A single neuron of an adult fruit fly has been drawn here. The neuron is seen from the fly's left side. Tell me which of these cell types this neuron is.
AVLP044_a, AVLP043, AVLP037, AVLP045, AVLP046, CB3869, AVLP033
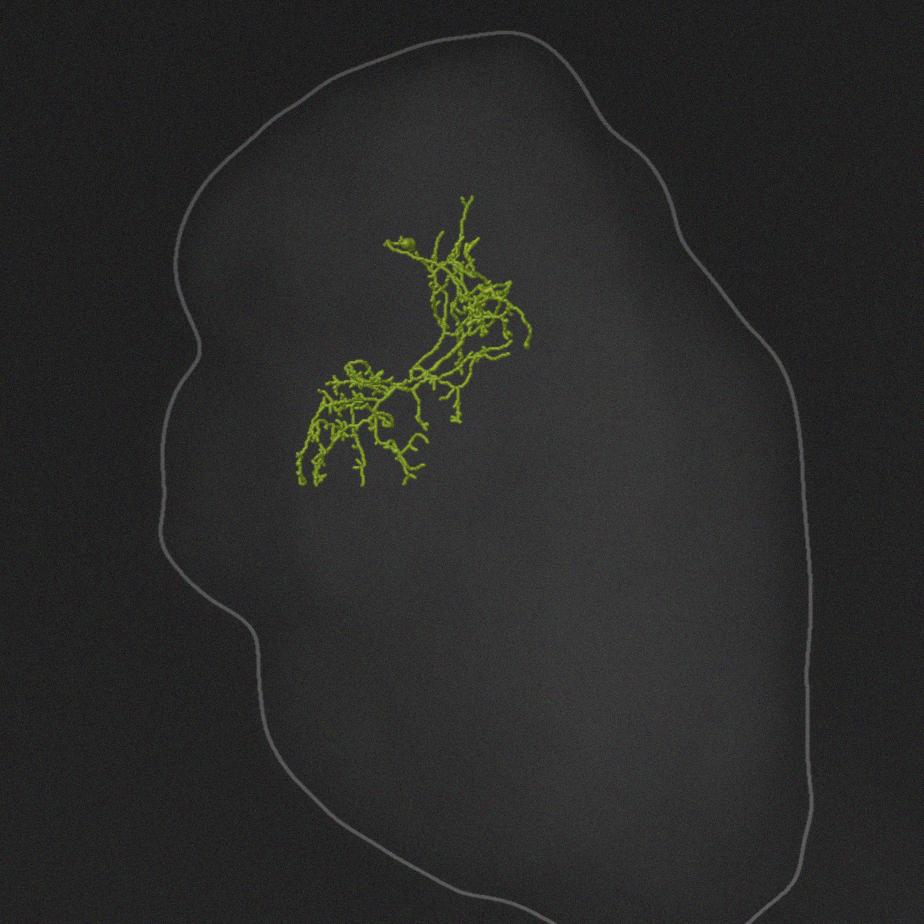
AVLP045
